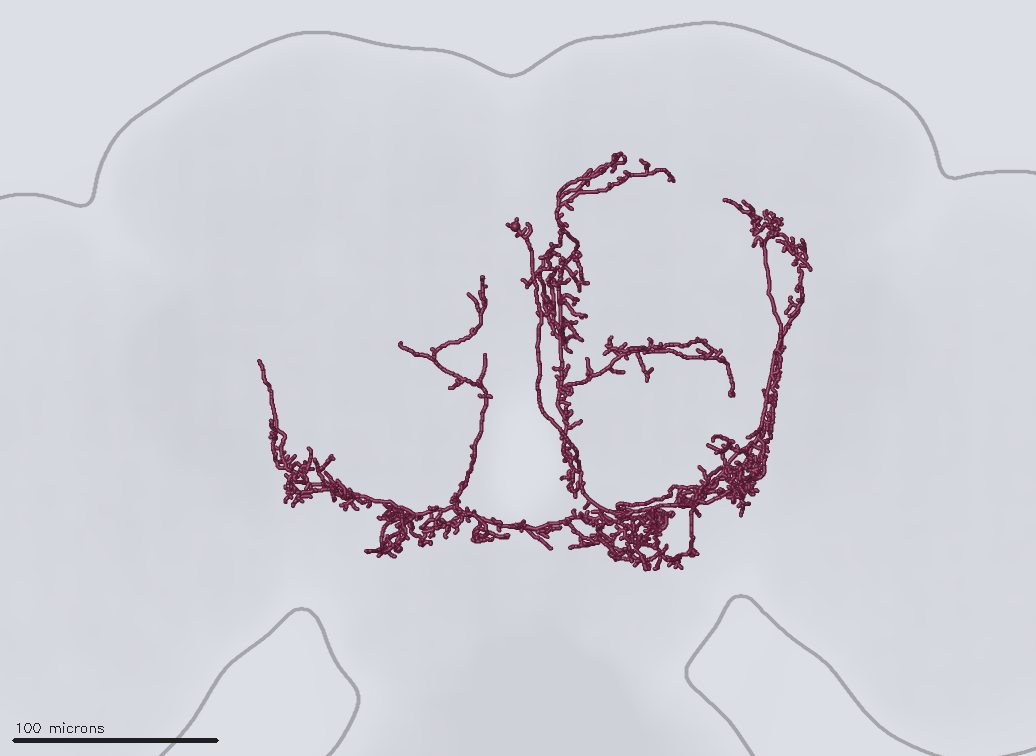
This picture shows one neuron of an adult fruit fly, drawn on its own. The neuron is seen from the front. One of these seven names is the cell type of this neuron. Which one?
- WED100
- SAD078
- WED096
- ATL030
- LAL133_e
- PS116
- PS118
ATL030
